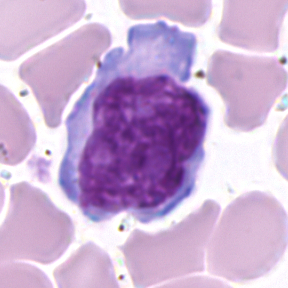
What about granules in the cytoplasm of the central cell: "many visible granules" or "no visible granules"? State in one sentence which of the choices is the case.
It is a cytoplasm without any visible granules that this cell has.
